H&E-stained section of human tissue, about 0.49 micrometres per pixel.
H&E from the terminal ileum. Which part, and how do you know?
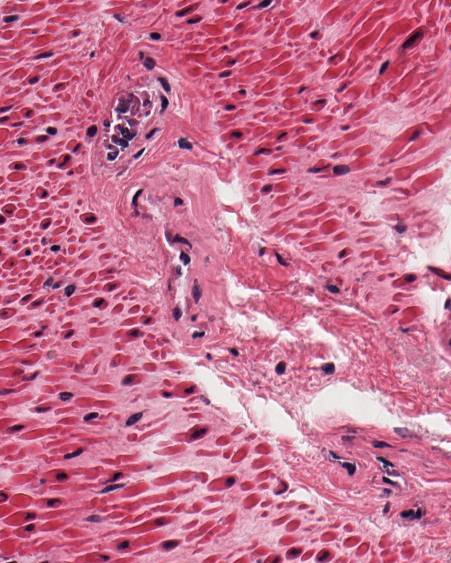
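Shown here is smooth muscle. A band of connective tissue runs diagonally from the upper centre to the lower right between bundles cut in different planes. On the left the cells are cut transversely as rounded pink profiles, some with a central nucleus; in the upper right and lower parts they are cut lengthwise as spindle-shaped cells. Their nuclei are elongated, blunt-ended and dark, in bright pink cytoplasm.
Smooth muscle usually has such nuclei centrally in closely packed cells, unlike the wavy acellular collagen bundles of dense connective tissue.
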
